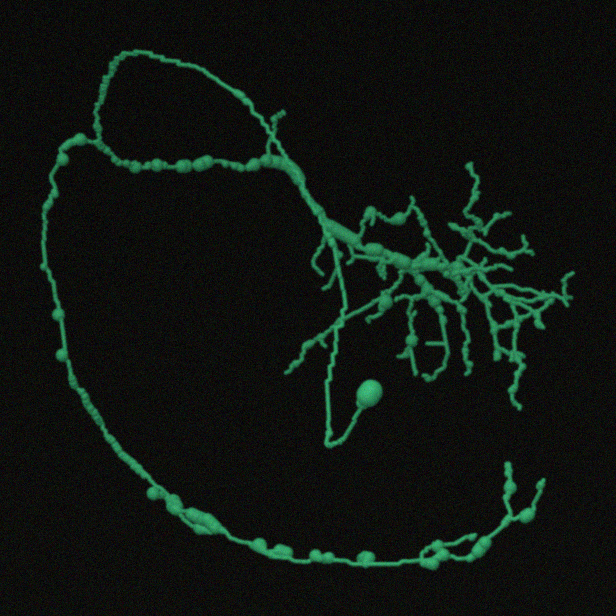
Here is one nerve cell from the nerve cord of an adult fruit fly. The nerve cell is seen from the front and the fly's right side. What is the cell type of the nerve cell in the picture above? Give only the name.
IN08A041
